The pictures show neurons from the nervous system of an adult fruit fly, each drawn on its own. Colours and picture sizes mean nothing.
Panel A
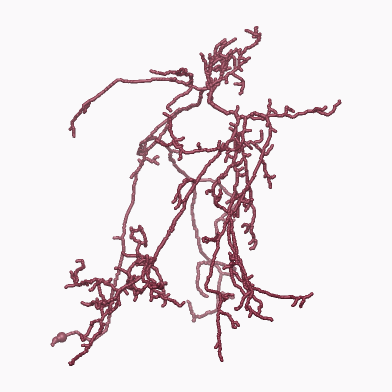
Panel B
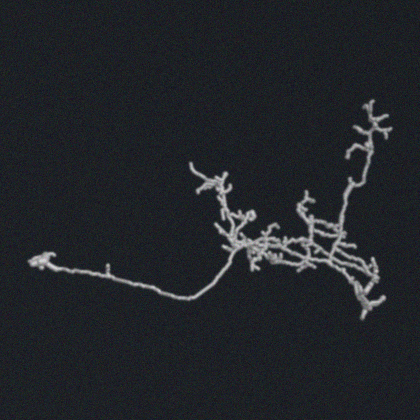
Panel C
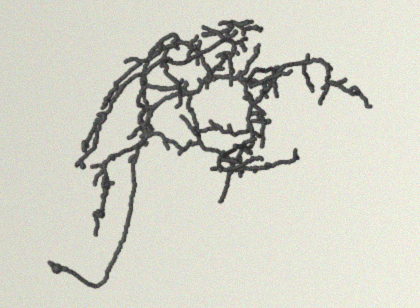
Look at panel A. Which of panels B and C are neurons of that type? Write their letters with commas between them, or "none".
C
